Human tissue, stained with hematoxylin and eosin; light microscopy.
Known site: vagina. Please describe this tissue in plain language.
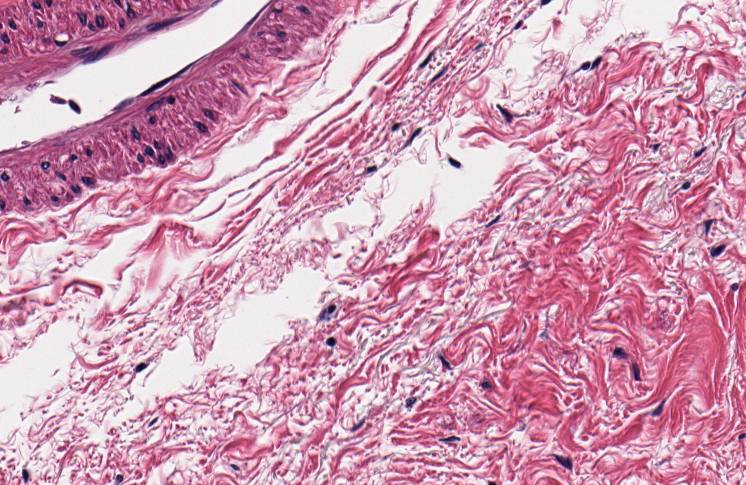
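Connective tissue fills the field apart from a band of epithelium crossing the upper-left corner diagonally. The epithelial cells are columnar, with pink cytoplasm and dark oval nuclei. Just beneath, wavy pink collagen fibres run parallel to it. Stromal nuclei are sparse, small, dark and spindle-shaped.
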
